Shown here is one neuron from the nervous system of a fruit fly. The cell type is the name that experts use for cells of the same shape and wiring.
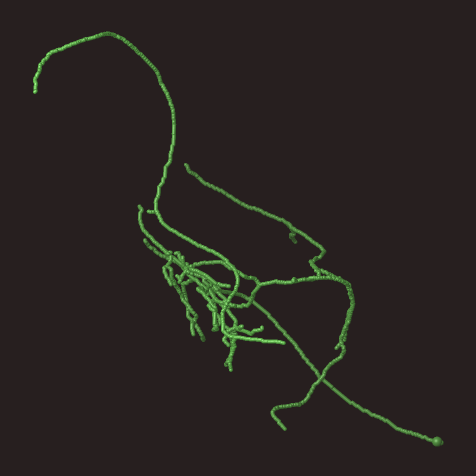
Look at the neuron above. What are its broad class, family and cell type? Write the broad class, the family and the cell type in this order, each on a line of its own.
nerve-cord intrinsic neuron
hemilineage 12B
IN12B048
